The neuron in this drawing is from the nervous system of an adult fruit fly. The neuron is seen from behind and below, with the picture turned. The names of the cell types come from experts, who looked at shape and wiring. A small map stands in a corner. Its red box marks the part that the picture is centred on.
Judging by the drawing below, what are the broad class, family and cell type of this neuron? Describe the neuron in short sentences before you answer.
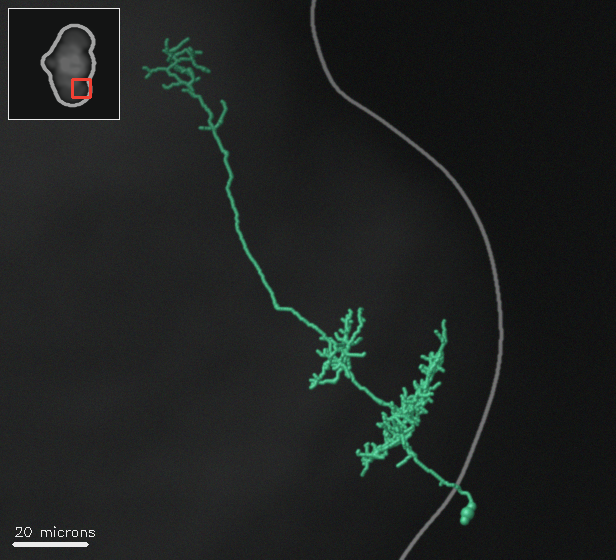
The cell body is at the lower right of the picture. From top to bottom in the picture it spans about 130 microns. The picture shows dozens of branch ends. It is an optic-lobe intrinsic neuron. Its family is Tm. Its cell type is Tm16.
